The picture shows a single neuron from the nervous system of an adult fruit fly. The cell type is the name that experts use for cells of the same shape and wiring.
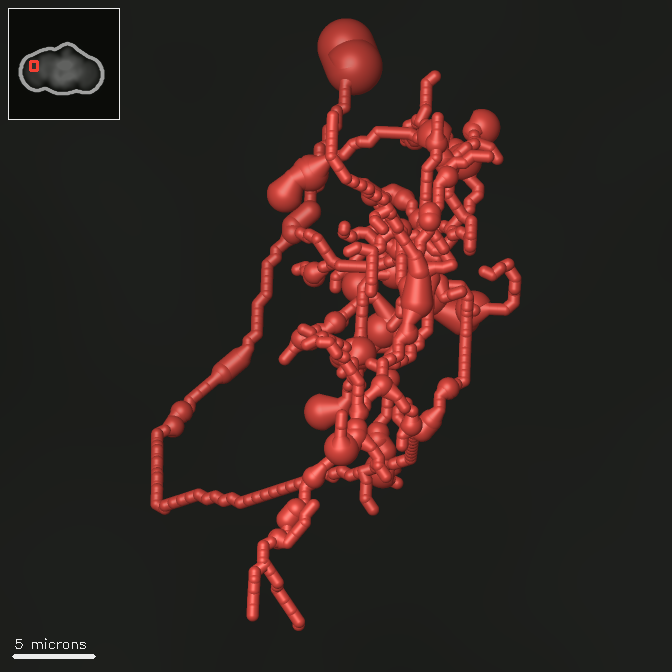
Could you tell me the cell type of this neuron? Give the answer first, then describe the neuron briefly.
It is of cell type Mi16. This is an optic-lobe intrinsic neuron. From top to bottom in the picture it spans about 35 microns. In this view it is taller than it is wide.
